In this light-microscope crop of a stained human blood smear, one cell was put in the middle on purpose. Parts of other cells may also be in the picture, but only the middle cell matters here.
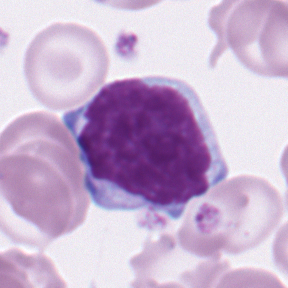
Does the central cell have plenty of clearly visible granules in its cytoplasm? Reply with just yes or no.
No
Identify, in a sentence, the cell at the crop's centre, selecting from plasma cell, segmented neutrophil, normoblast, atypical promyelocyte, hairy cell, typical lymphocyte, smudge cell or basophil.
The cell at the centre of the field is a typical lymphocyte.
